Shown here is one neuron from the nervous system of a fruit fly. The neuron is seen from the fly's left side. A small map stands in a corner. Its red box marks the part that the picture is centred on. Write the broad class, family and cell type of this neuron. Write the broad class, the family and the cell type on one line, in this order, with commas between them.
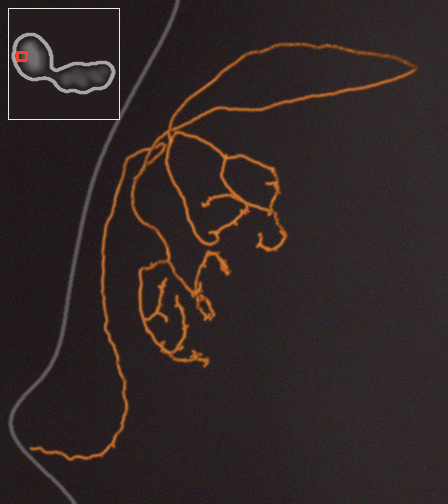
sensory neuron entering the brain, class olfactory, ORN_DC3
